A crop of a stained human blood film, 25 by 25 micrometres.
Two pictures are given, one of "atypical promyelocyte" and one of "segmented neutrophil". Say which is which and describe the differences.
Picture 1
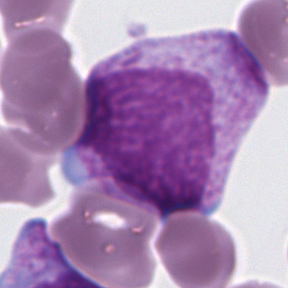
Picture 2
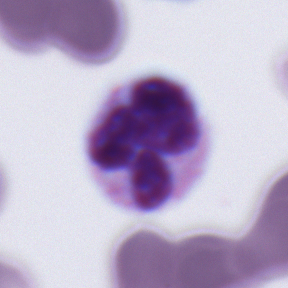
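Here, picture 2 holds the segmented neutrophil and picture 1 the atypical promyelocyte. First trace the outlines: the atypical promyelocyte is angular, with straight edges and corners, while the segmented neutrophil is roughly round and smooth. A small pale blue bulge also projects from the left edge of the atypical promyelocyte, and red cells press against its lower edge. No vacuoles are seen in the atypical promyelocyte's cytoplasm. Turn now to the segmented neutrophil, whose cytoplasm is pale pinkish-lilac with no coarse orange-red granules.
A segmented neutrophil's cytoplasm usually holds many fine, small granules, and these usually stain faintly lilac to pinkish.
Its chromatin is dark purple and dense, and no nucleoli are visible. Picture 2 is slightly soft in focus.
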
